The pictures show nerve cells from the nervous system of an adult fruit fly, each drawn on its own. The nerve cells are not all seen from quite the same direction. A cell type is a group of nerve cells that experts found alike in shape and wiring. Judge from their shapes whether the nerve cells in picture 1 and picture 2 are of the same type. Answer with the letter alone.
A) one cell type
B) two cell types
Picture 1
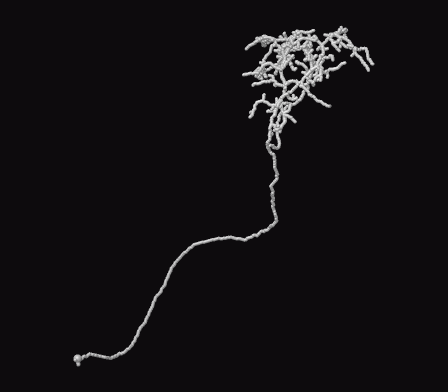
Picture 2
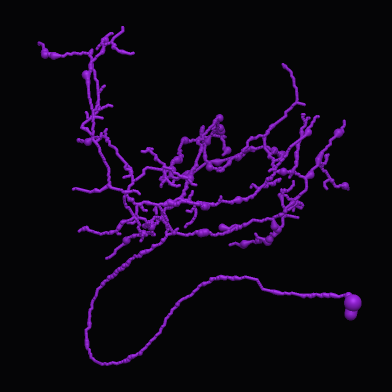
B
